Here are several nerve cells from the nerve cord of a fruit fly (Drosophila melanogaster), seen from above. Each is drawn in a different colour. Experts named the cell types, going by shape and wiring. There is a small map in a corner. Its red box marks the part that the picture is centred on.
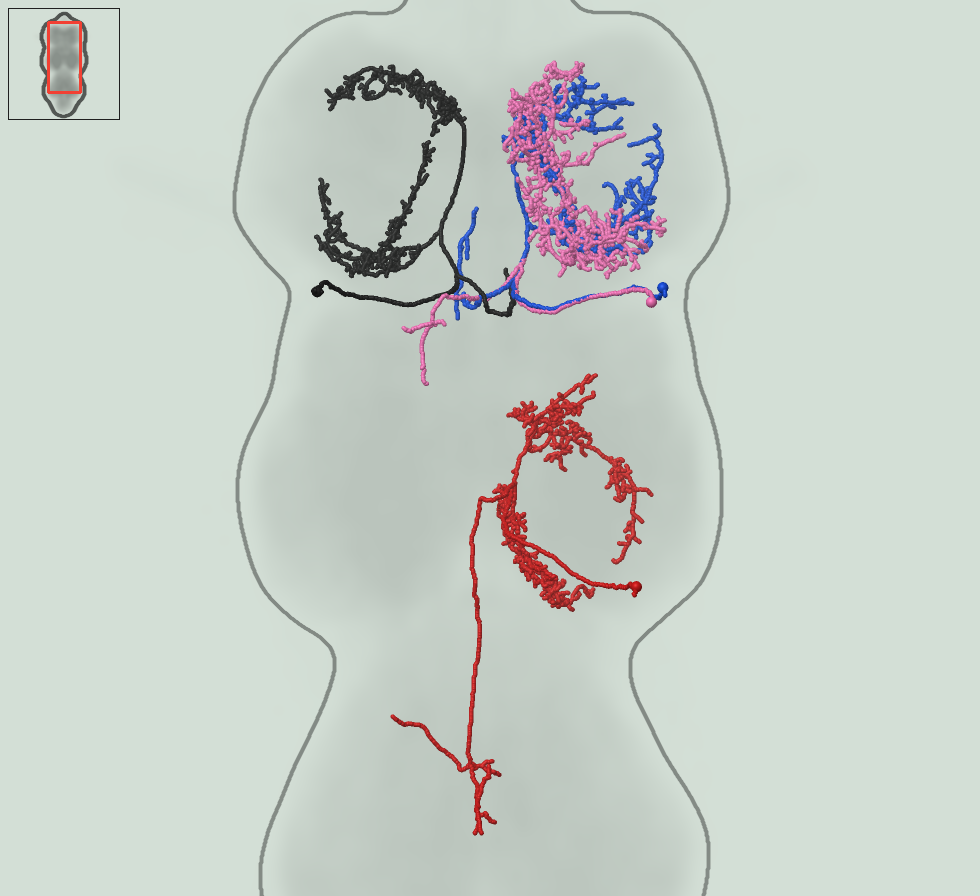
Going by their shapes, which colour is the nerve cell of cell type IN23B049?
red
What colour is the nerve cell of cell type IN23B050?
black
